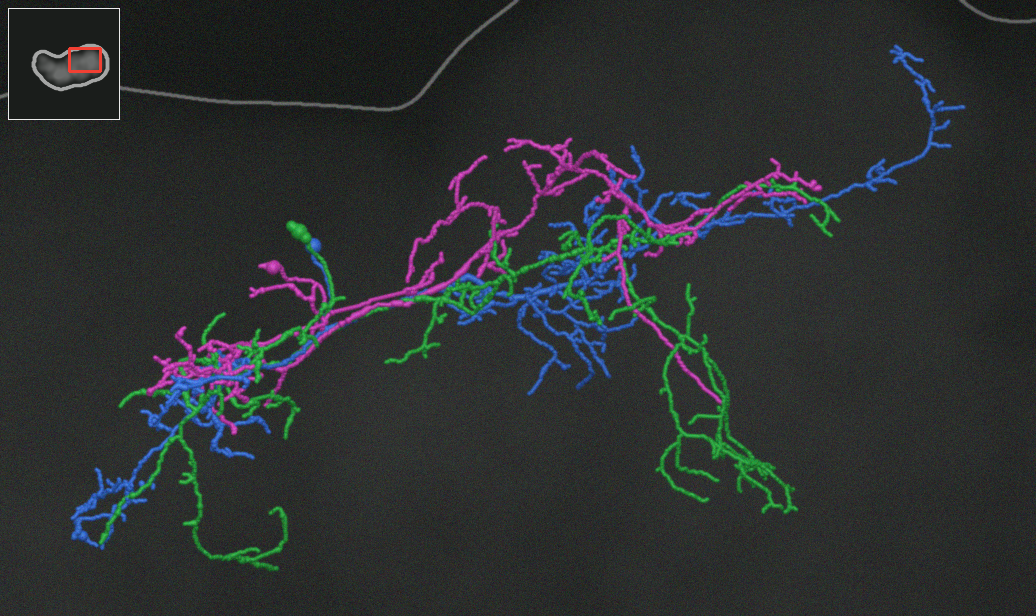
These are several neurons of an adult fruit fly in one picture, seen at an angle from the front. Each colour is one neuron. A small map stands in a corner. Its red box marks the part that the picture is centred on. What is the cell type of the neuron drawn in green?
SMP489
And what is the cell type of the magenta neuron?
CL228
